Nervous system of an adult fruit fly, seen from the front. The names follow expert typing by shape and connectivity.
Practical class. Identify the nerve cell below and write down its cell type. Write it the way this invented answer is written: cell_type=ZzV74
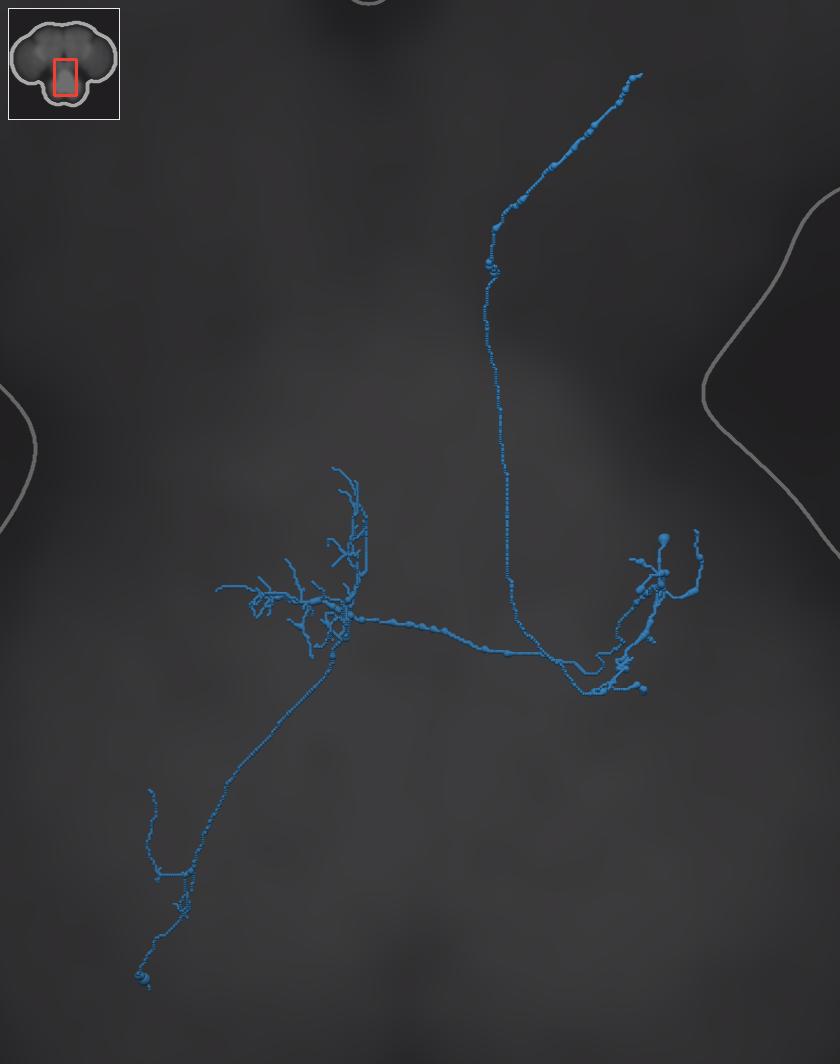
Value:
cell_type=AN07B085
